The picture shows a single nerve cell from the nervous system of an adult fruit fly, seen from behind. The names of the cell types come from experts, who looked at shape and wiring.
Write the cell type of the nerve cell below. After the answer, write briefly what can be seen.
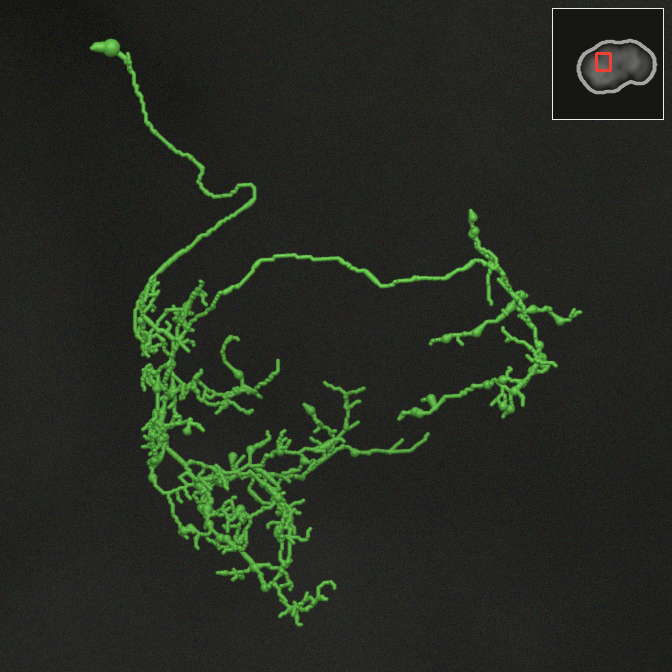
Its cell type is AVLP393. It is a central-brain intrinsic neuron. Its cell body lies at the upper left of the picture. In this view it is about as wide as it is tall.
